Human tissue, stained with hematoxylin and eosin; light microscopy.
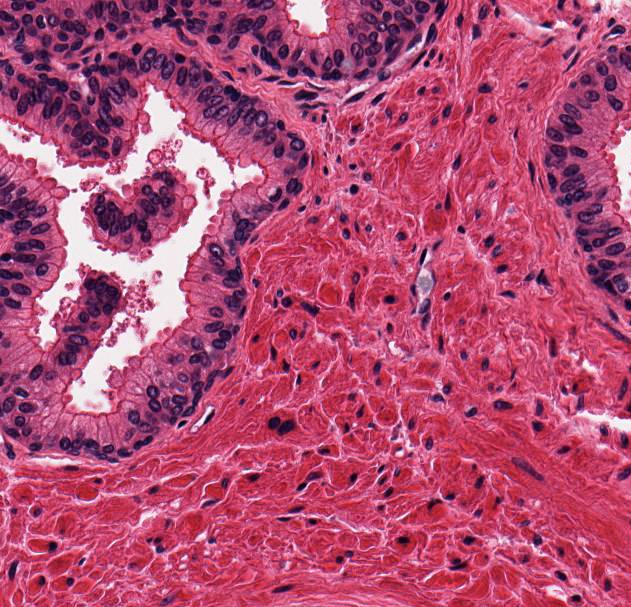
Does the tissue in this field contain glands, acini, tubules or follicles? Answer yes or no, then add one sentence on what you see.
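Yes. Glands lie in the upper left and along the top and right edges, while stroma fills the centre and the lower half of the field.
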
